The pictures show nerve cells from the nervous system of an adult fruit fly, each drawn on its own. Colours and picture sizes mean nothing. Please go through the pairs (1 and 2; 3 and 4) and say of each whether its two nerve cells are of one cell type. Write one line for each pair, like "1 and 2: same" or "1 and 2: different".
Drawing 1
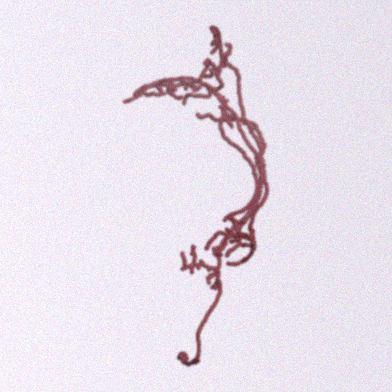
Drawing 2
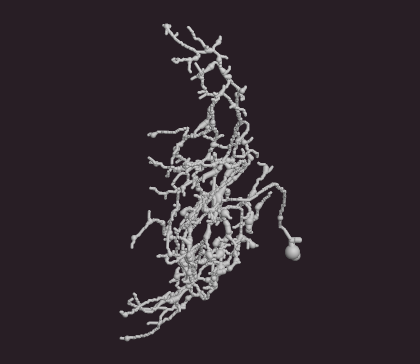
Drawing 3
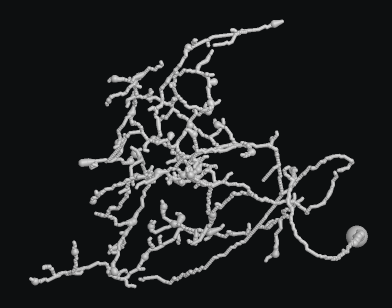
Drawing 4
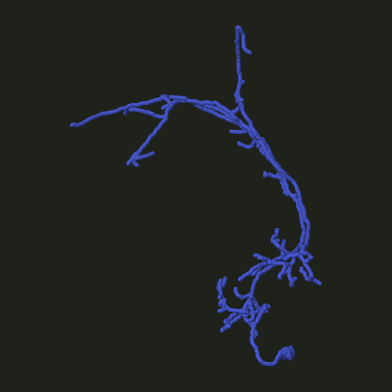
1 and 2: different
3 and 4: different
